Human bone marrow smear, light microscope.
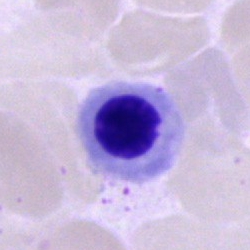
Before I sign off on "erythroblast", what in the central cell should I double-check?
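Thinking it through for this erythroblast: the outline is round and smooth, and a complete rim of blue cytoplasm runs all the way around the nucleus.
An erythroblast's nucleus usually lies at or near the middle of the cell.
That unbroken rim goes with it, since the nucleus here is enclosed on every side.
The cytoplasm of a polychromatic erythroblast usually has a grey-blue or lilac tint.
Here the rim is blue. Beyond that, the chromatin is dense and dark purple throughout the nucleus, and no nucleoli can be seen.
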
